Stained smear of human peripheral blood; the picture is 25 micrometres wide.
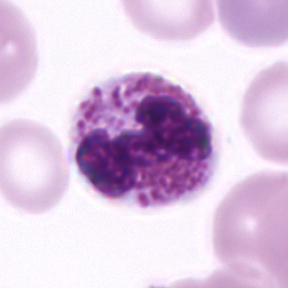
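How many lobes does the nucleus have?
Two, inside a round, smooth cell outline.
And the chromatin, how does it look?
Dark purple and densely clumped.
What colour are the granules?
Reddish-purple.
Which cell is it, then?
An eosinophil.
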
